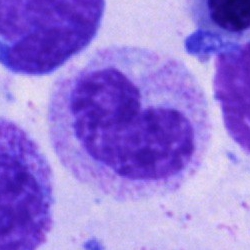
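Metamyelocyte, the middle cell of this bone marrow smear under the light microscope. Its outline is round and smooth. A notch on the upper side indents the nucleus, giving it a kidney-like shape. Fine pink-violet granules lie scattered throughout the cytoplasm, and no vacuoles are present.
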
